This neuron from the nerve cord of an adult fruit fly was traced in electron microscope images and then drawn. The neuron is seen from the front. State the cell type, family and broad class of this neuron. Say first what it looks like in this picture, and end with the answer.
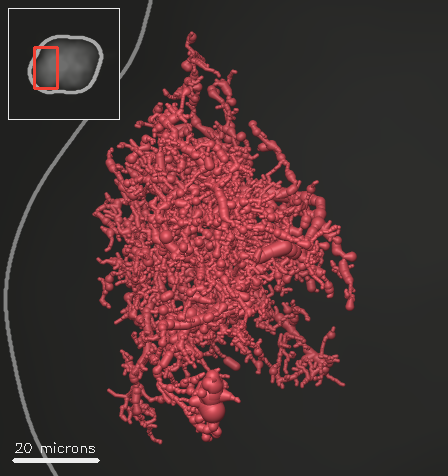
By the scale bar it is about 100 microns tall in this view. The picture shows more than a hundred branch ends. Its cell type is IN08A002. Its family is hemilineage 08A. This is a nerve-cord intrinsic neuron.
